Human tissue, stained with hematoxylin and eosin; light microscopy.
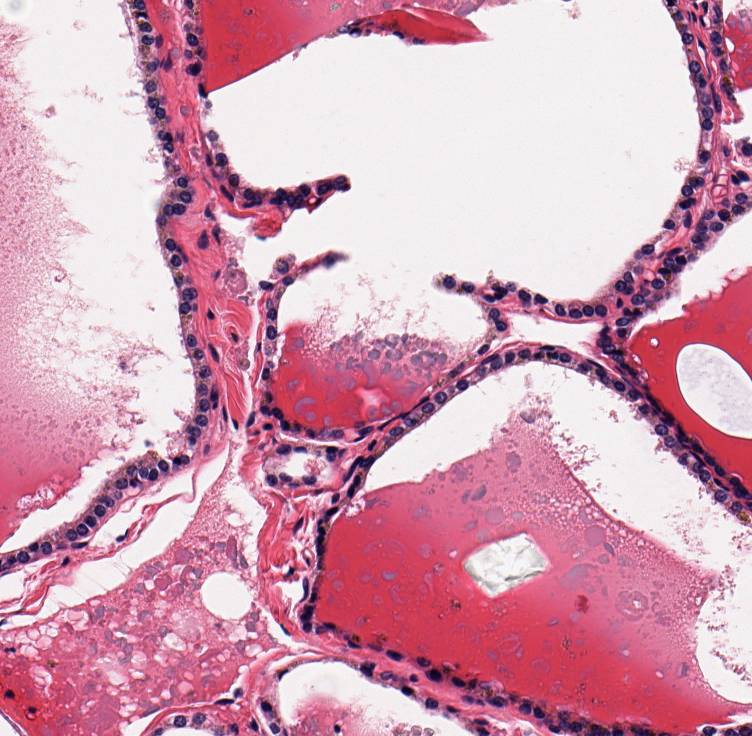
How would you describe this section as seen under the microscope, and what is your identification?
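Large, irregular, dilated spaces fill the field, divided by thin septa. Lining: one layer of flattened to low cuboidal cells, dark round nuclei. Many spaces hold homogeneous bright pink material. In this material, lower right: a clear, angular, glassy fragment. Name: thyroid.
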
